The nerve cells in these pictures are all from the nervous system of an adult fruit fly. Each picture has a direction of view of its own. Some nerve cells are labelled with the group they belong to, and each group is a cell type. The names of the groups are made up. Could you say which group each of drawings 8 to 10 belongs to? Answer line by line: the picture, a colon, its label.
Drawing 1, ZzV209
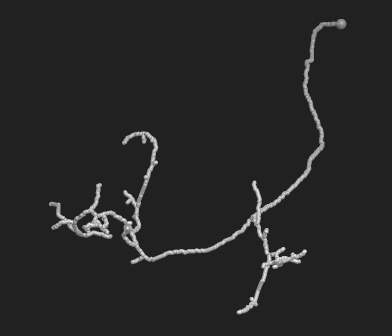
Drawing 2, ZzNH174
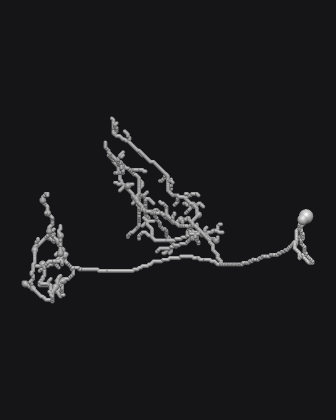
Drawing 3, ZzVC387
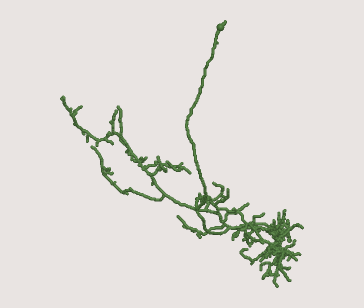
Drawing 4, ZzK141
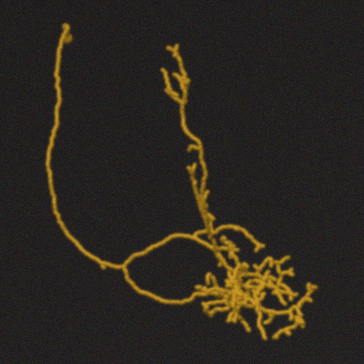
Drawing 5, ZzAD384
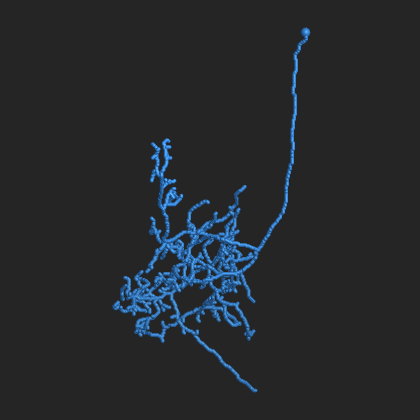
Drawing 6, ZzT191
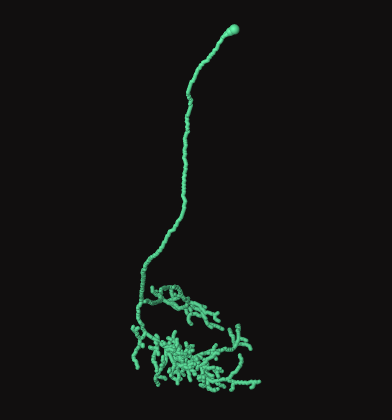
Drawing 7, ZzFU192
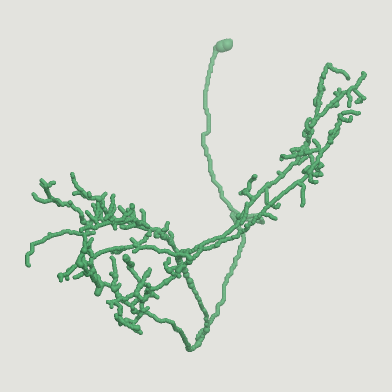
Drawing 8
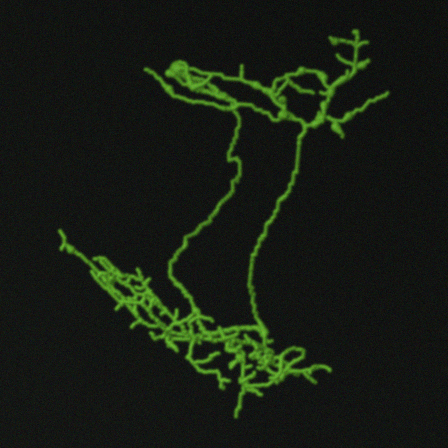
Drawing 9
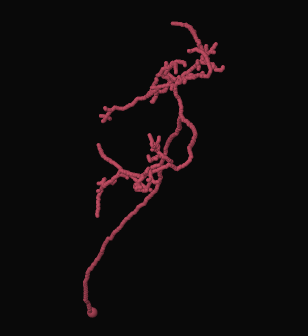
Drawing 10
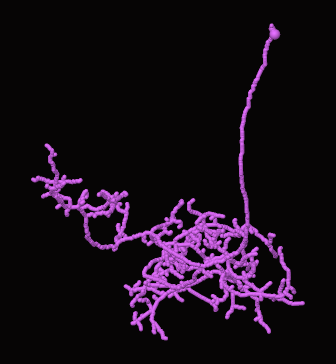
8: ZzNH174
9: ZzV209
10: ZzAD384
